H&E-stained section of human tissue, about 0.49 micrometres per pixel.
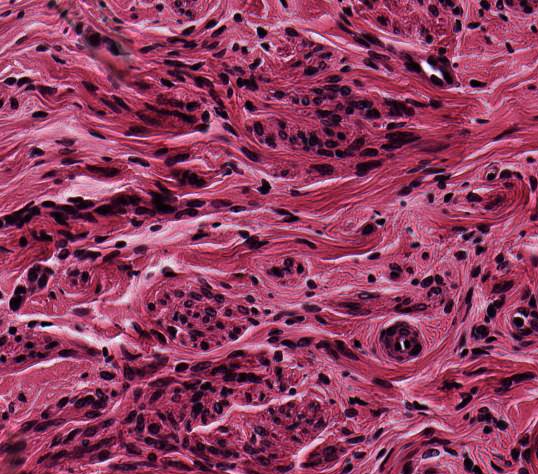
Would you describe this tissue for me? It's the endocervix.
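Fibre bundles interlace and swirl in several directions instead of running parallel. Spindle-shaped cells with elongated, dark-staining nuclei are scattered between the bundles across the whole field. Small clusters of crowded, dark, ovoid nuclei lie in the centre and lower part. At lower right, a small round vessel has cells arranged concentrically around a narrow lumen.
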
